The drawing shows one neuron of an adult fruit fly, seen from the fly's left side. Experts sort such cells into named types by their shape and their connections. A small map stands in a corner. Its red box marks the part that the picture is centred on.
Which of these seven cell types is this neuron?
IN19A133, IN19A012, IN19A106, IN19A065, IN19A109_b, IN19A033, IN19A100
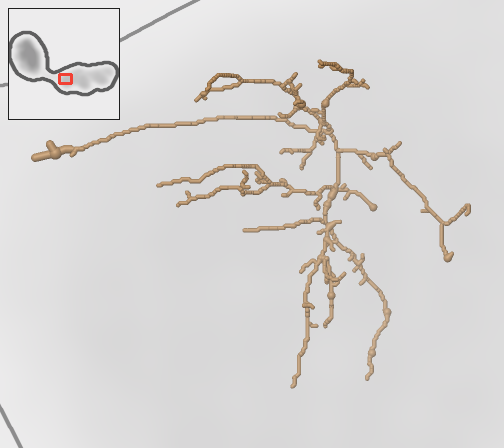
IN19A133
